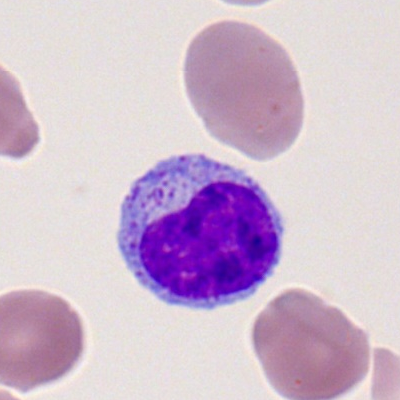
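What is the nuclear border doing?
I see a shallow indentation on its upper-left side.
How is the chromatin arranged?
Clumped into darker and paler patches.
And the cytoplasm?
Pale blue, with fine reddish-purple granules scattered through it.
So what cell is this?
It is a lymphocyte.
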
